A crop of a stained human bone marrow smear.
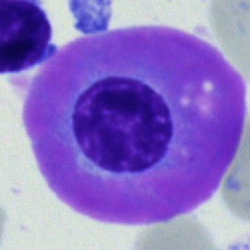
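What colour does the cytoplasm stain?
A deep purple-violet.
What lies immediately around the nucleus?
A paler zone of cytoplasm encircles it.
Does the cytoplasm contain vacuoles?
Yes, a few small clear ones, in its upper right part.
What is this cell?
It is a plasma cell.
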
